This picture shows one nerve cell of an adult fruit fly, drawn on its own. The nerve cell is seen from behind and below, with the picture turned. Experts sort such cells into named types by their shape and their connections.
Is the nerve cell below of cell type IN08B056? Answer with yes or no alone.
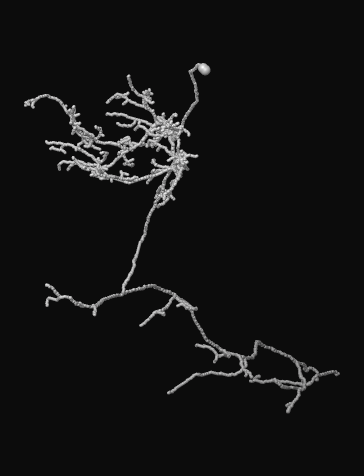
yes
